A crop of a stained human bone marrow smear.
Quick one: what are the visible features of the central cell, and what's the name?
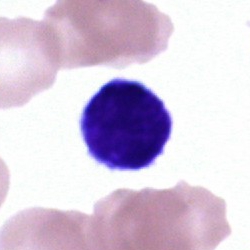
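Nearly the whole cell is taken up by the nucleus, in which no nucleoli can be seen. No granules appear anywhere in the cell. Its edge is slightly uneven rather than perfectly smooth. What is shown is a lymphocyte.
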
